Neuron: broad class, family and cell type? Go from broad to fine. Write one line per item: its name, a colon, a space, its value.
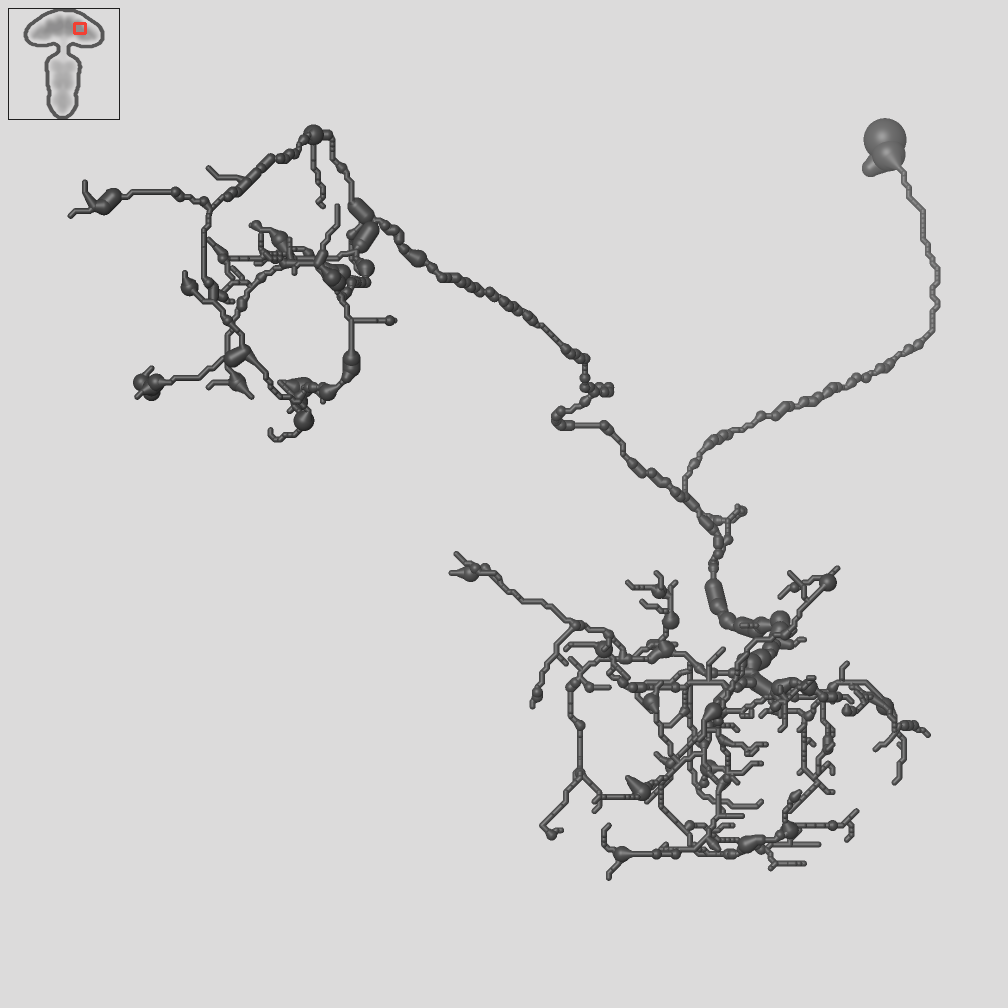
broad class: central-brain intrinsic neuron
family: hemilineage LHa2
cell type: CB1114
